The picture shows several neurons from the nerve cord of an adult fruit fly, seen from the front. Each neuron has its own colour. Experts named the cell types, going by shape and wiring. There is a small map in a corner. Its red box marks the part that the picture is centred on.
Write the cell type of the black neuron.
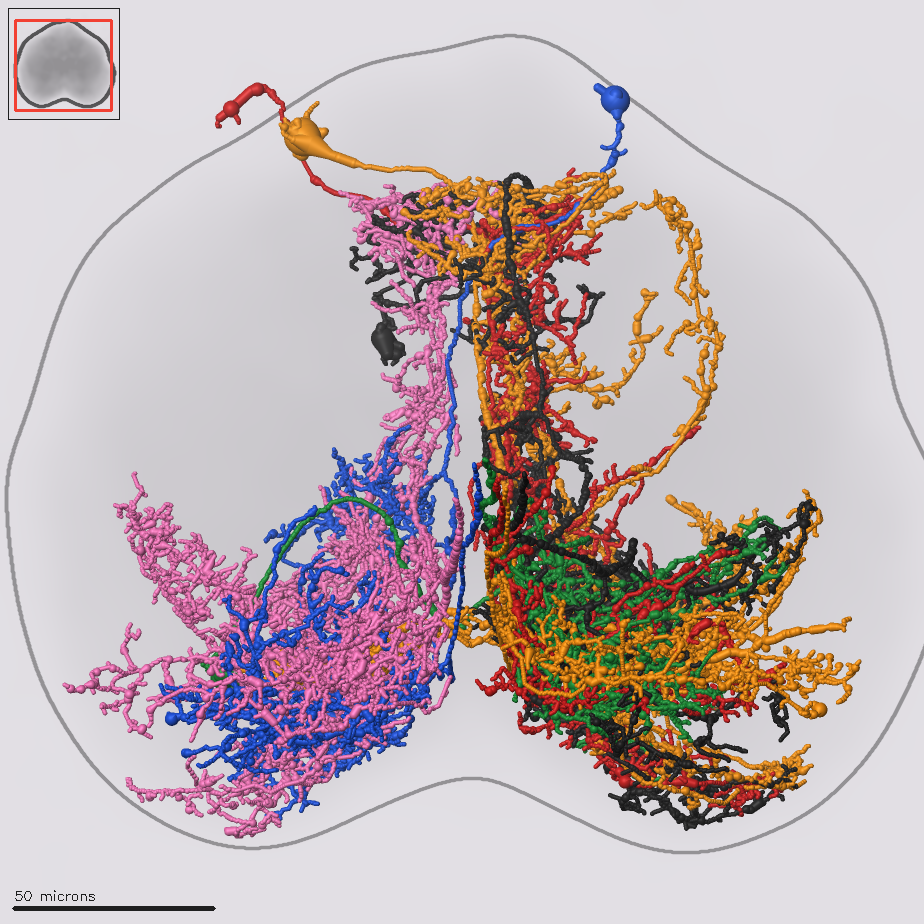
ANXXX027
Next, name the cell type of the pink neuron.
DNge104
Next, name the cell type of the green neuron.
AN08B012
